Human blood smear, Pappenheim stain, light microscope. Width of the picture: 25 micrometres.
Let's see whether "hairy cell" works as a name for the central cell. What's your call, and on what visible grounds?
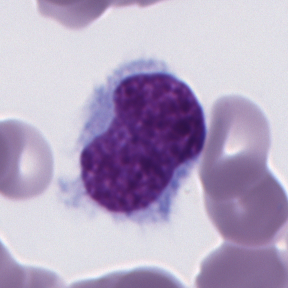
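Starting at the edge: it is frayed into many fine, hair-like projections of cytoplasm. The nucleus is indented into a kidney-like shape, and that would sit well with monocyte.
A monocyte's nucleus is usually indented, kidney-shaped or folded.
The cytoplasm is pale blue with no distinct granules, an absence that goes with hairy cell.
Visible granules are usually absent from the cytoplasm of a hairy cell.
A red cell lies close against the right side. Weighing it all, I would keep the name hairy cell.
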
